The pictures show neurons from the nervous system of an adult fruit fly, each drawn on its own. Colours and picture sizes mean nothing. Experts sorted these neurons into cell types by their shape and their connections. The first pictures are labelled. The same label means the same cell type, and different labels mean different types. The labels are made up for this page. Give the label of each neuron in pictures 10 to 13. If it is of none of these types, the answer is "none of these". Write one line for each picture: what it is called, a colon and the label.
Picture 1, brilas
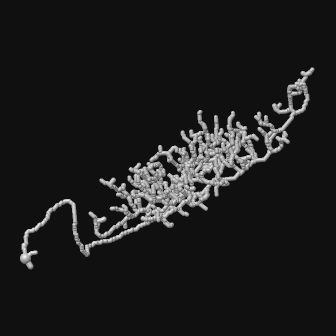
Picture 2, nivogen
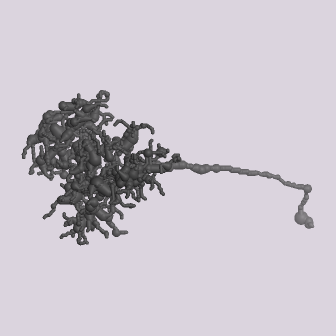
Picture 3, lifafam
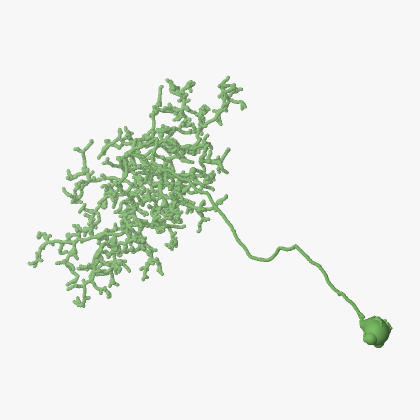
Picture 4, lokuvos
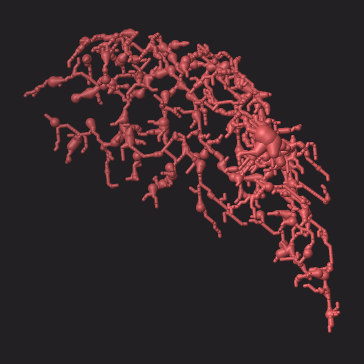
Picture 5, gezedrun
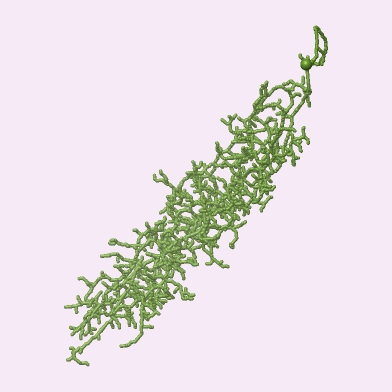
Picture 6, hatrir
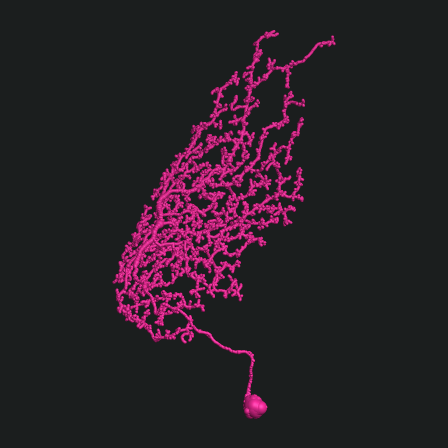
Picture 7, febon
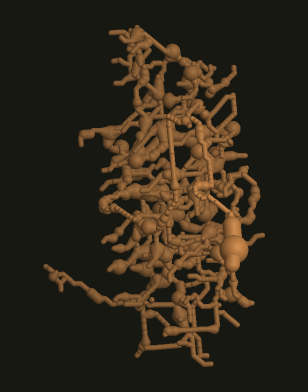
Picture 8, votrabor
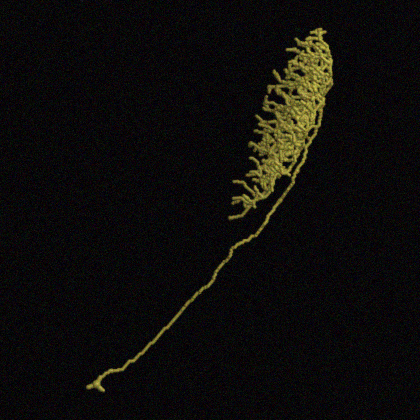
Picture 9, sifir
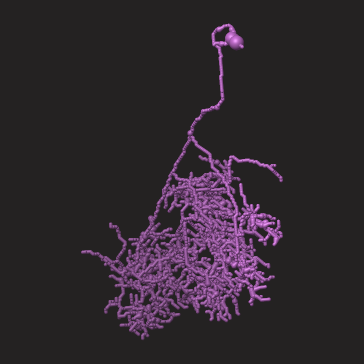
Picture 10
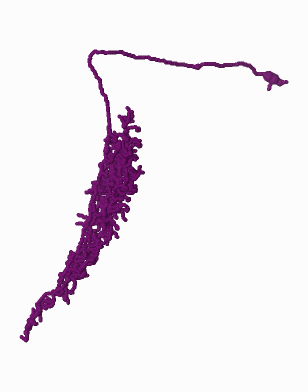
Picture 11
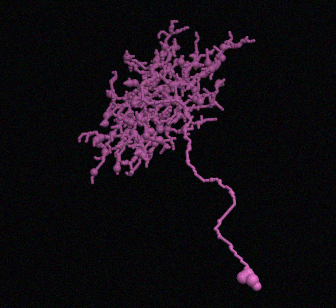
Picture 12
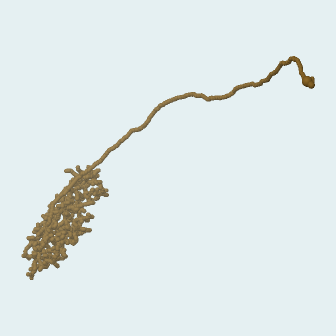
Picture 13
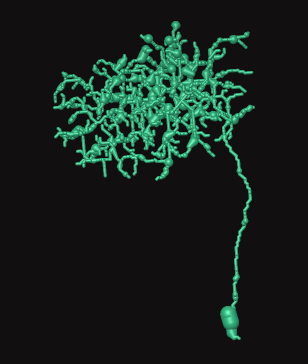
10: none of these
11: lifafam
12: febon
13: lifafam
